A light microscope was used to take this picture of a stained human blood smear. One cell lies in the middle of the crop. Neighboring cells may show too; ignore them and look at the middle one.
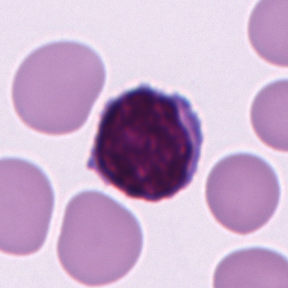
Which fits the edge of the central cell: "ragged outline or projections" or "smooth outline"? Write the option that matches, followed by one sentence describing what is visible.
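Ragged outline or projections. The edge of the cell is finely uneven rather than smooth.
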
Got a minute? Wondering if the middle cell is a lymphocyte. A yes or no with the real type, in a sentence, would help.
Yes, placed in the middle of the crop is a lymphocyte.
